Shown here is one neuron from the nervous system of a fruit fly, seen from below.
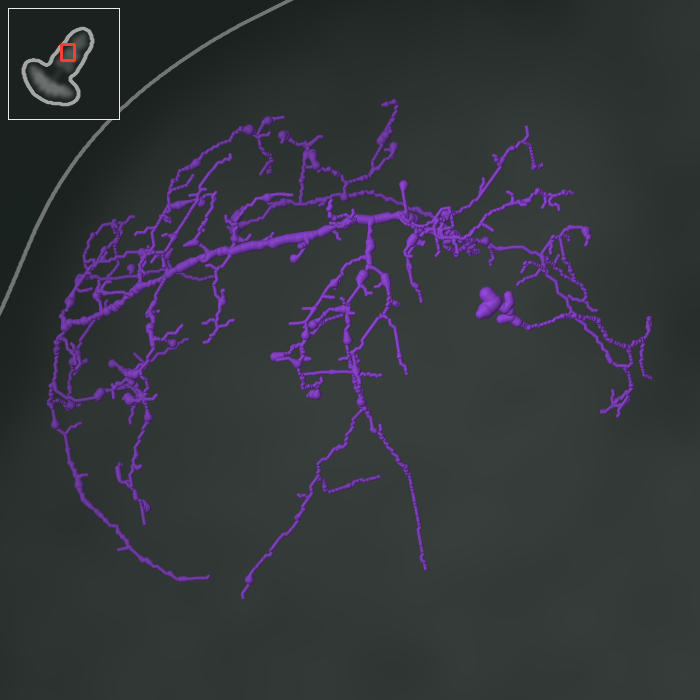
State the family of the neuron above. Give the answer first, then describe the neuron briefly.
The family is hemilineage 04B. It is a nerve-cord intrinsic neuron. The picture shows more than a hundred branch ends. In this view it is about as wide as it is tall.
